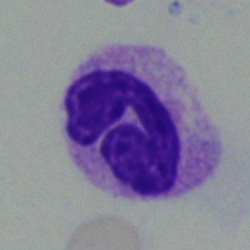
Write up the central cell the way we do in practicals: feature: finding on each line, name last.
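Nucleus: thick curved band, bent into a horseshoe
Clumping: coarse, in dark purple chromatin
Rim: moderate, pale pinkish-lilac cytoplasm around the nucleus
Granulation: fine, pinkish-violet, scattered through the cytoplasm
Cell type: band neutrophil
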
